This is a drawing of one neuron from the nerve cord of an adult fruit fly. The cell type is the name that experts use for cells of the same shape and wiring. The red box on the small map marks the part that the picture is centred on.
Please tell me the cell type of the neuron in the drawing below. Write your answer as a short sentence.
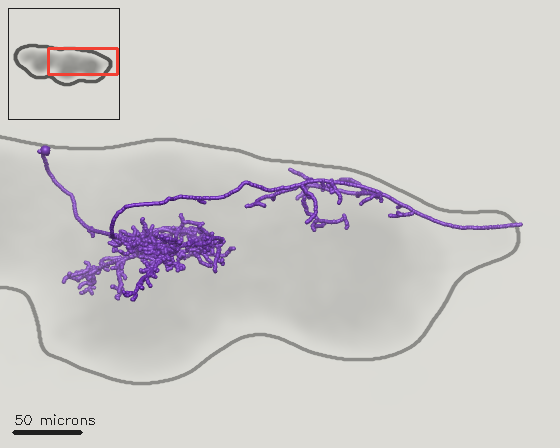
The cell type is AN19B025.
